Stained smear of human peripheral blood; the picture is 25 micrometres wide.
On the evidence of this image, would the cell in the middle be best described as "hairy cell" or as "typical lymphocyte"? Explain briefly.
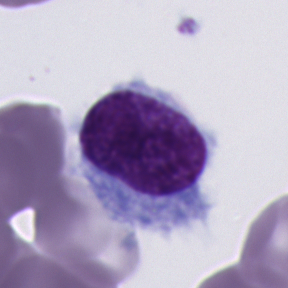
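Hairy cell.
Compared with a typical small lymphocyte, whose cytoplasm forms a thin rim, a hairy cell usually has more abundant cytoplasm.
Here the pale greyish blue cytoplasm forms a broad zone below the nucleus, though only a narrow rim above it. The cell border is ragged with fine hair-like projections. The nucleus is oval, about 11 by 8 micrometres, with a smooth outline lacking indentation or lobes.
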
